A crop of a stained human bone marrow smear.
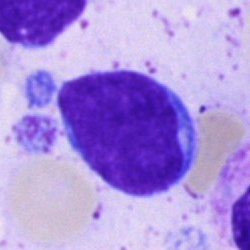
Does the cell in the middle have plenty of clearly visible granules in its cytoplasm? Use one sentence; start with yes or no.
No, not a single granule can be seen in its cytoplasm.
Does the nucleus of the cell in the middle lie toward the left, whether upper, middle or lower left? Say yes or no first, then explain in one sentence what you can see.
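Yes. The rim of cytoplasm is widest on the right side of the cell.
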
